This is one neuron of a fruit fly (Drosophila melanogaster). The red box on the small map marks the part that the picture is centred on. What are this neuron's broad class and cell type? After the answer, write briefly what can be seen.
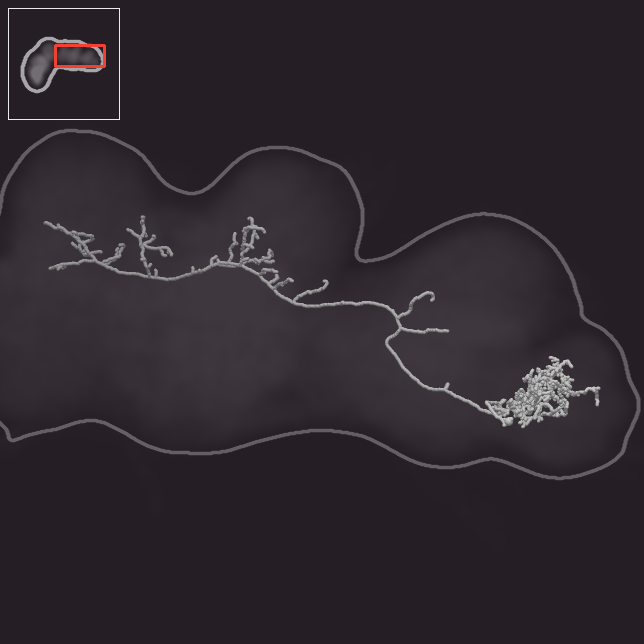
Its broad class is nerve-cord intrinsic neuron. The cell type is INXXX161. The picture shows dozens of branch ends. As drawn here it is more than twice as wide as it is tall.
